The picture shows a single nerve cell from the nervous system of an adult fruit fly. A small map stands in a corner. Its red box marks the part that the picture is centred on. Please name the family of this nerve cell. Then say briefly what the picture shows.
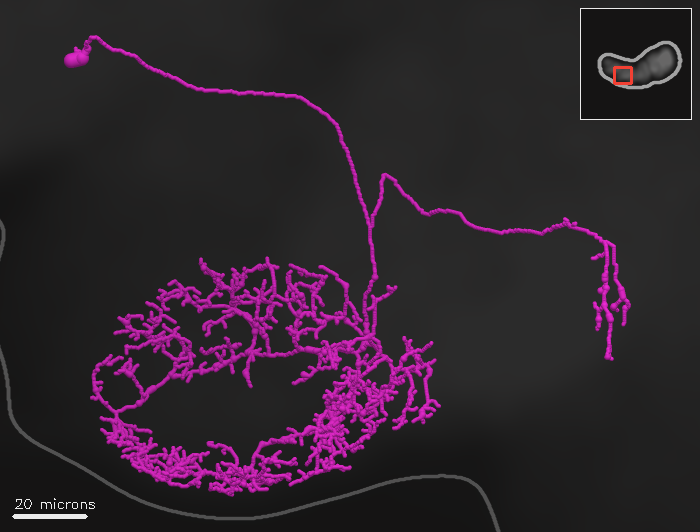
The family is hemilineage 23B. It is a nerve-cord intrinsic neuron. Its cell body lies at the upper left of the picture. By the scale bar it is about 160 microns wide in this view. More than a hundred branch ends can be seen.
